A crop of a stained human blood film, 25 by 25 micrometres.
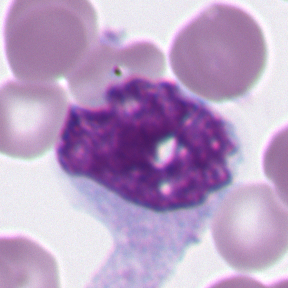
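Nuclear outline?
Irregular, lumpy and indented, with small pale holes to the right of its centre.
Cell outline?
Irregular, not round.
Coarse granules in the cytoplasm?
None.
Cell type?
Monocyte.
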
